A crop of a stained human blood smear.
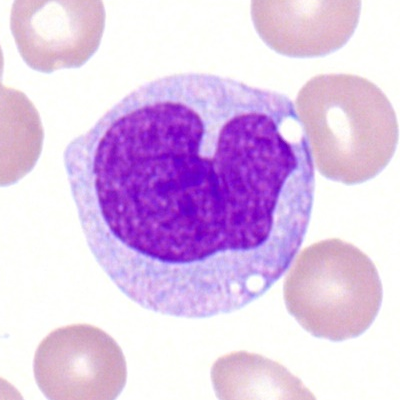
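Monocyte. Nucleus folded, a deep notch cutting in from its top edge. Cytoplasm pale grey-blue, with only faint, fine pinkish granules. A few small clear vacuoles near the right edge of the cytoplasm.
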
